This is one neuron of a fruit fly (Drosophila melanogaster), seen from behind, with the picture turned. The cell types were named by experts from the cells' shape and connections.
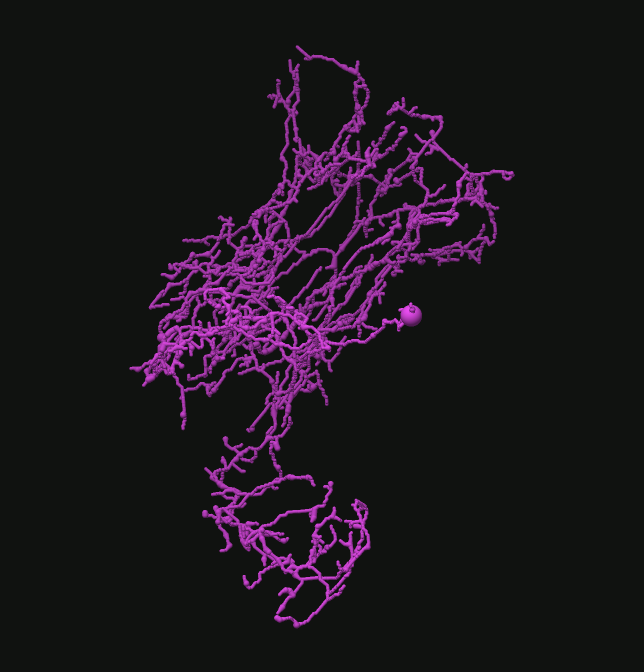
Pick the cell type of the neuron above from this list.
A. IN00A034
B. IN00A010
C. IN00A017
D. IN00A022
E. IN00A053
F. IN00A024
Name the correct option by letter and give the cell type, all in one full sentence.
The cell type matching the neuron is IN00A024, which option F provides.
